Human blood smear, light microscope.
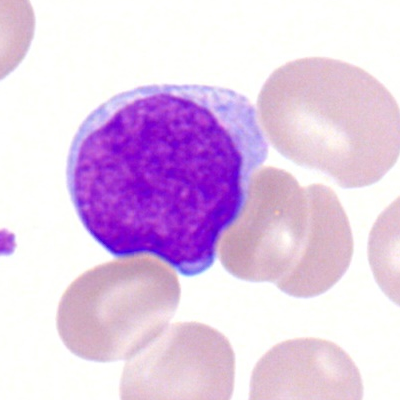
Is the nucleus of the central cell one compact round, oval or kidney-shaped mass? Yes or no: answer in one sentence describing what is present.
Yes, the cell's nucleus is compact, undivided and round, oval or kidney-shaped.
